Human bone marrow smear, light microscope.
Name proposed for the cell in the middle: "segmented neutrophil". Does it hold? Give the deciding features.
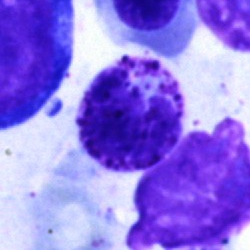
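What settles it for me: the granules lie over the nucleus as well as the cytoplasm, largely hiding the outline of the nucleus. So segmented neutrophil doesn't fit; this is a basophil.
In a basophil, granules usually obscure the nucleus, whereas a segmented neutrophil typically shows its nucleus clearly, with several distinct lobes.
Beyond that, the granules vary noticeably in size, a small paler area sits near the top of the cell, and I see no clear vacuoles.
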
